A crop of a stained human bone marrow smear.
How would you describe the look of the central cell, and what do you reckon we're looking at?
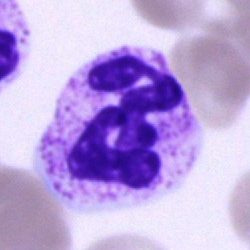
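Looking at the chromatin first, it is dense and dark purple. I can't make out any nucleoli in the nucleus. Fine pink-violet granules seem scattered throughout the cytoplasm, and I see no vacuoles there. This is a segmented neutrophil.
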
